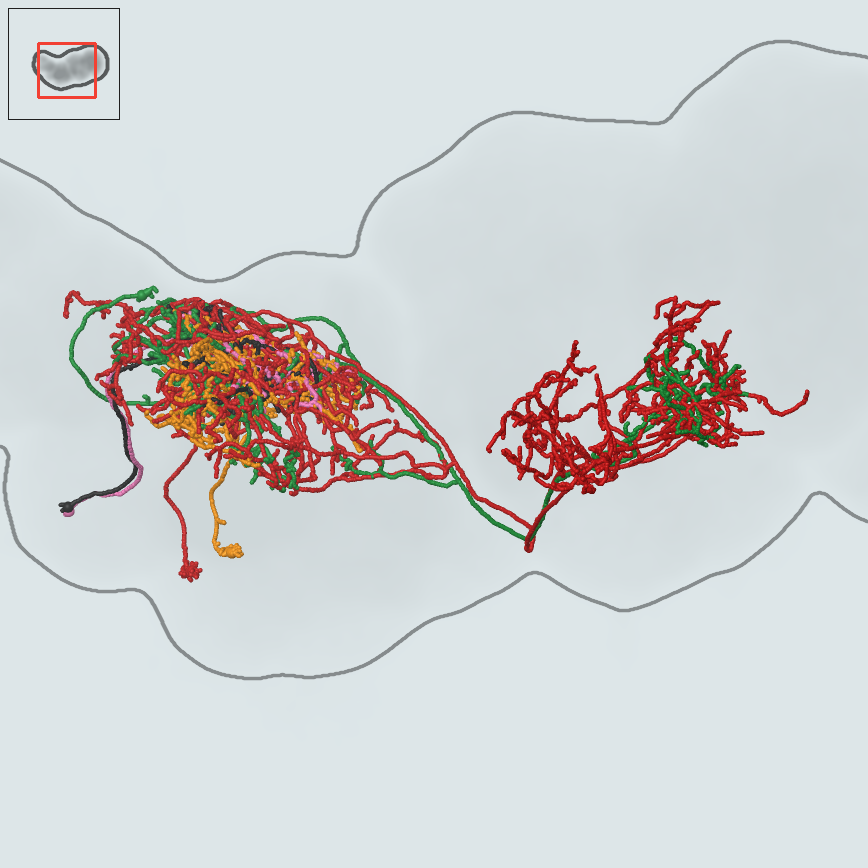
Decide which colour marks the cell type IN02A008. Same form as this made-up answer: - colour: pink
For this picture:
- colour: orange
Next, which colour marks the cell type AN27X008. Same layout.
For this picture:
- colour: red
